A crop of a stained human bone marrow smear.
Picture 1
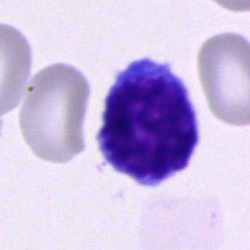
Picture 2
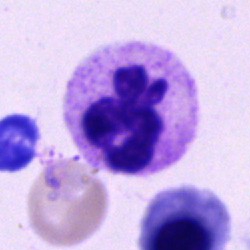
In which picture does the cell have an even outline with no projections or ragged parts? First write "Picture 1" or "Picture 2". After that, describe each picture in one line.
Picture 2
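In picture 1: The edge of the cell is finely irregular rather than smooth.
In picture 2: The cell has a round, smooth outline.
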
